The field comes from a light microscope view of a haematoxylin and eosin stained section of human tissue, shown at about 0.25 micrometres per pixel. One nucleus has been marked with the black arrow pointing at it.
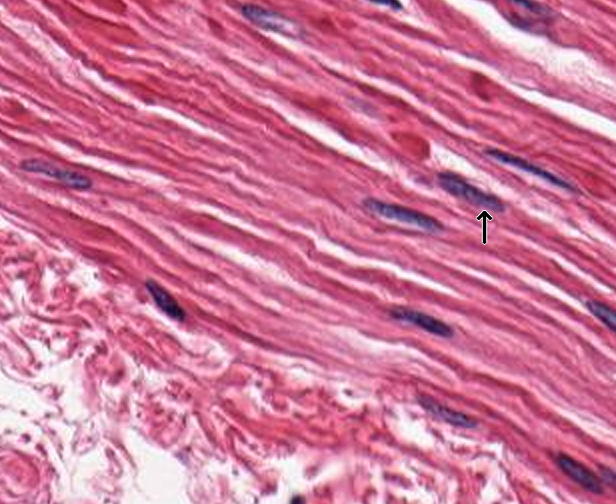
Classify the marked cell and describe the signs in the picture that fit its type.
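It is a smooth muscle cell. The nucleus is dark purple, fairly evenly stained, and similar in size and shape to the other elongated nuclei in the field. The pink cytoplasm around the nucleus is streaky along its length, and it has no clear outline separating it from the neighbouring strands. The cell lies within a tightly packed band of parallel pink strands that runs diagonally across the field, next to looser, wavier tissue at the lower left.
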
